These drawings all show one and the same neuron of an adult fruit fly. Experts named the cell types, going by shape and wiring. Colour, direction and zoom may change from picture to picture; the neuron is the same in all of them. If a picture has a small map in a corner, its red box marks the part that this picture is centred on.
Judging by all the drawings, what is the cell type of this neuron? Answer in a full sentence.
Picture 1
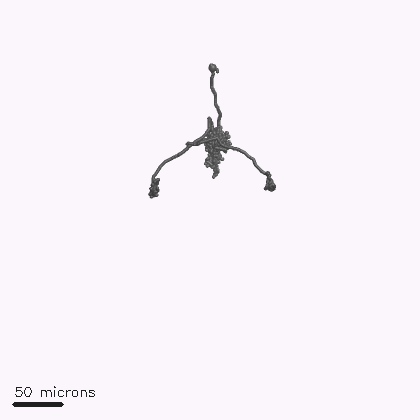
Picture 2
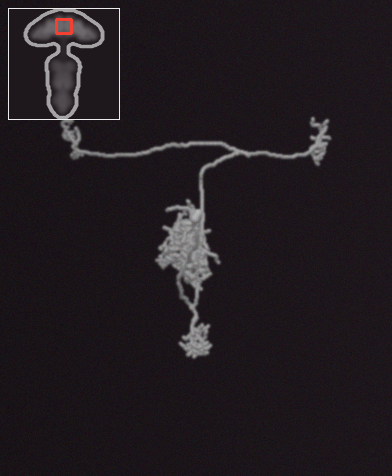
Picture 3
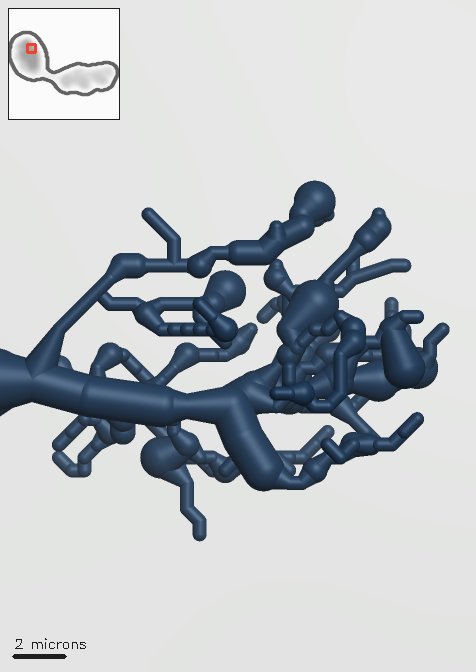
The cell type is PFL2.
